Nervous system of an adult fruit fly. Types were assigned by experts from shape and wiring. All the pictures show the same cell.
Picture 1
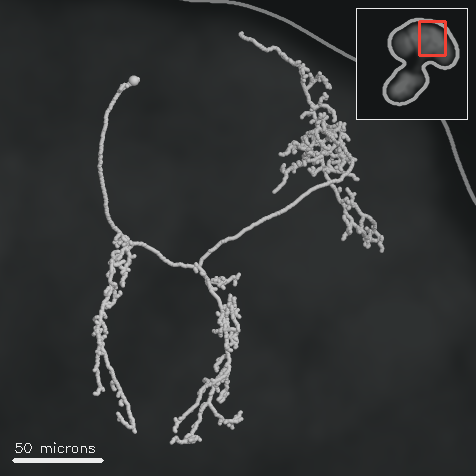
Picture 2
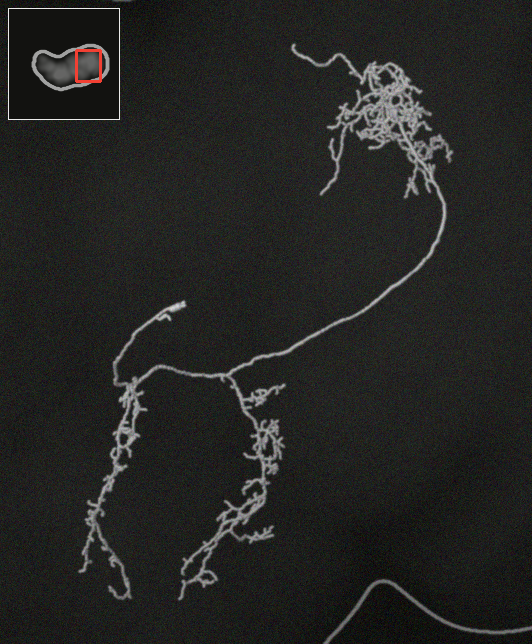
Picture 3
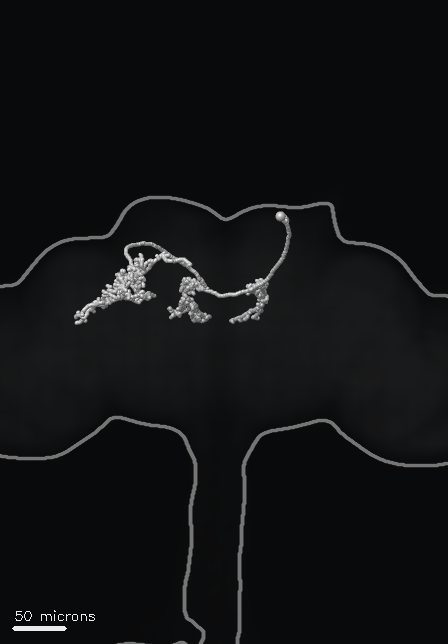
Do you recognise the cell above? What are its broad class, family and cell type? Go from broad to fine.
central-brain intrinsic neuron; hemilineage CREa1_ventral; mAL_m5c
